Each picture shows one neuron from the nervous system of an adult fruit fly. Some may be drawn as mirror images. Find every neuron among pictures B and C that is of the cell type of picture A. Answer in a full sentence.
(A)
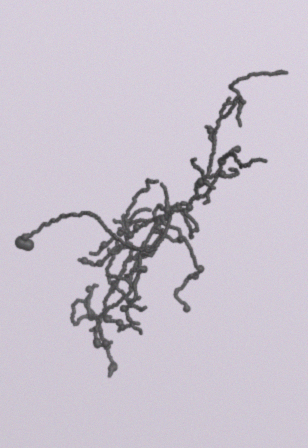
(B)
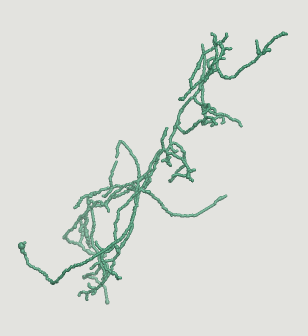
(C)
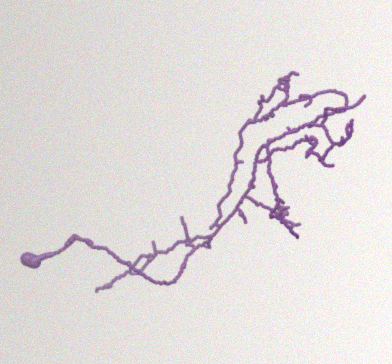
Picture B and picture C are of the same cell type.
